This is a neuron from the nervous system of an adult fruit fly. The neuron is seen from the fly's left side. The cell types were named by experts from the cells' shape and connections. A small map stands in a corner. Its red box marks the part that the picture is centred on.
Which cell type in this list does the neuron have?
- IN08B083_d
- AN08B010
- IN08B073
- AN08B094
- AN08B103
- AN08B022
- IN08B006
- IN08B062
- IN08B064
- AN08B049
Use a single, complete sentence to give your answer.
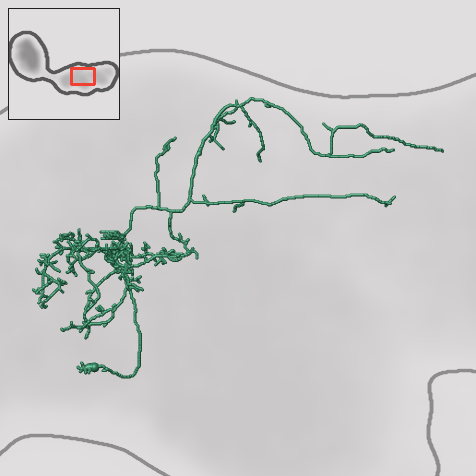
So far as cell type goes, this neuron is IN08B073.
